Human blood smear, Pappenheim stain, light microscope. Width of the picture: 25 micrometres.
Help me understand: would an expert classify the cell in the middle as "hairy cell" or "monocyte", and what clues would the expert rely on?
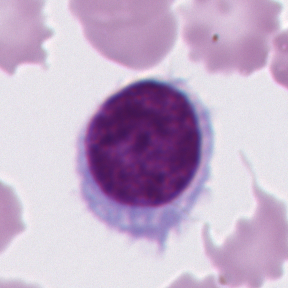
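This is a hairy cell rather than a monocyte. Its border is ragged, with fine hair-like projections seen most clearly along the lower edge. The nucleus is round, about 11 micrometres across, with a smooth outline that shows no notch or indentation. It lies toward the top of the cell and fills about 70% of its area, leaving the widest band of pale blue cytoplasm below it.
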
